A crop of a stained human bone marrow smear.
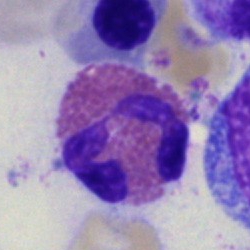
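Eosinophil (central cell), stained bone marrow smear. A thick, curved nuclear band wraps around the middle of the cell, swelling into broad lobes at the lower left and at the right. Chromatin dense, dark purple. Cytoplasm packed with coarse pink-orange granules.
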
